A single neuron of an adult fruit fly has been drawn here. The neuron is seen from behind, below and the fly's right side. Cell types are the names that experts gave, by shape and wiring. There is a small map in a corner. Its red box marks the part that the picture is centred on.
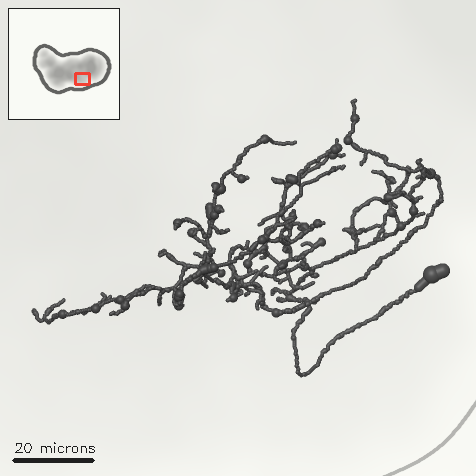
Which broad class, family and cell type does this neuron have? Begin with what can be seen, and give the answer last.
Its cell body lies on the right of the picture. By the scale bar it is about 110 microns wide in this view. The picture shows dozens of branch ends. This is a central-brain intrinsic neuron. The family is hemilineage TRdm. Its cell type is GNG354.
